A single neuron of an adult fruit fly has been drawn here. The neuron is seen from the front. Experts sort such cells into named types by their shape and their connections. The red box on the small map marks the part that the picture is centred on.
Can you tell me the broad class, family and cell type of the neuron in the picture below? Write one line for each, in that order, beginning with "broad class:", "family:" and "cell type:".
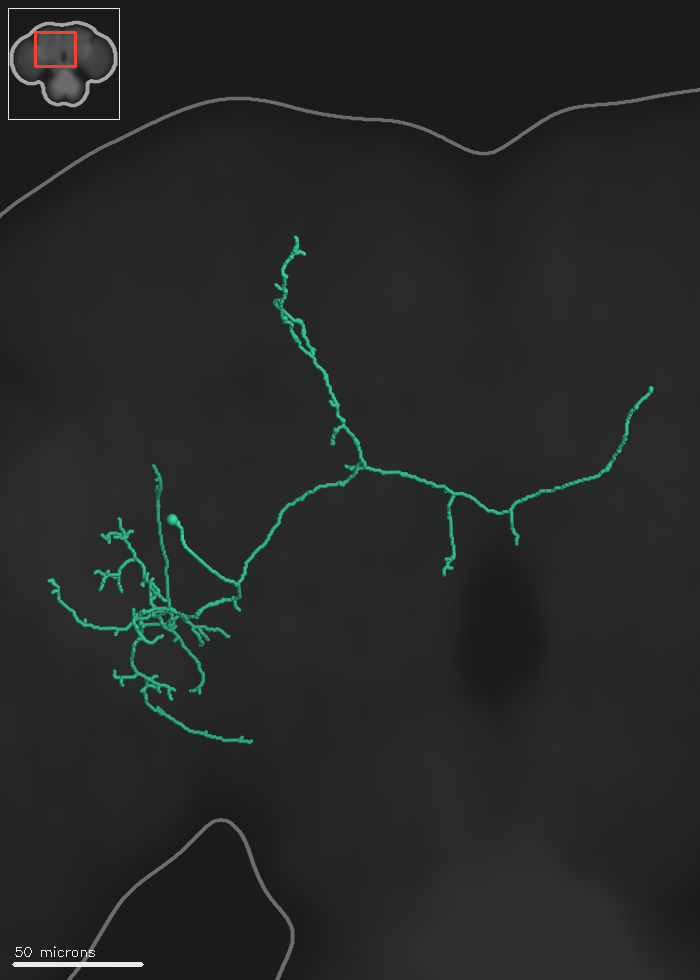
broad class: central-brain intrinsic neuron
family: hemilineage LALa1_anterior
cell type: WED014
